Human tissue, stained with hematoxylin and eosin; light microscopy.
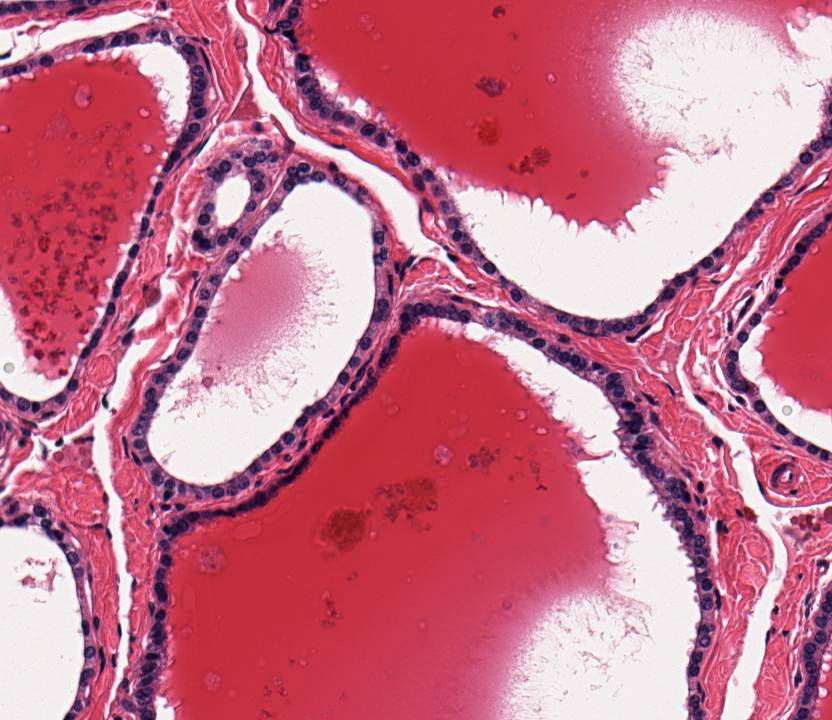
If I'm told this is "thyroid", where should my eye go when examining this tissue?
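The tissue is thyroid.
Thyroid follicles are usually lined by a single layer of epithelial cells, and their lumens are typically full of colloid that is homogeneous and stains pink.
In keeping with this, each follicle here has a single layer of flattened to low cuboidal epithelial cells, and most lumens hold homogeneous bright red colloid. The lining cells have small, round, dark-staining nuclei set evenly in a row, and the lining is smooth, without papillary folds projecting into the lumens.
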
